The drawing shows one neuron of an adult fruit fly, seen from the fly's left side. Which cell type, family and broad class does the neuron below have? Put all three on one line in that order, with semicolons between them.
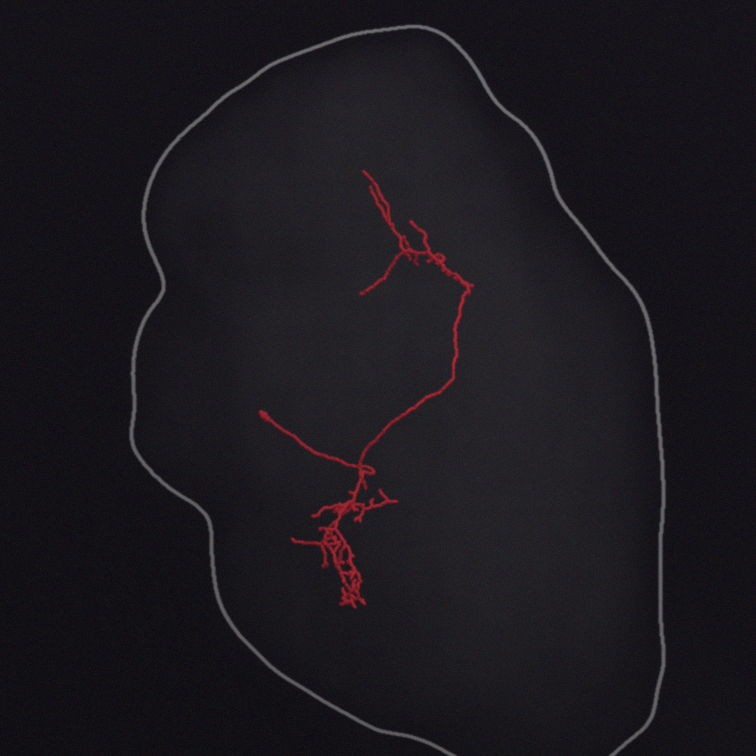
AVLP463; hemilineage VESa2; central-brain intrinsic neuron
